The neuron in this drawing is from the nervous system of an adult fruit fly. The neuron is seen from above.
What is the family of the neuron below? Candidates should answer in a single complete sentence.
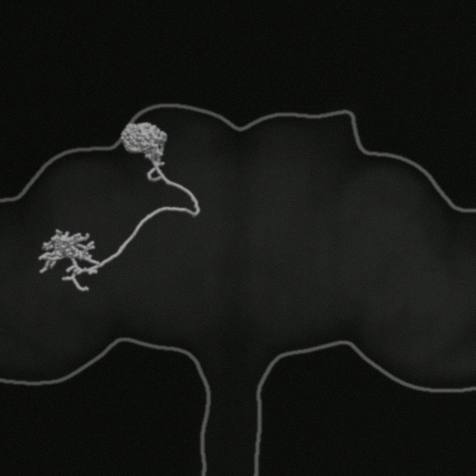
In family terms, the neuron is hemilineage ALv1.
